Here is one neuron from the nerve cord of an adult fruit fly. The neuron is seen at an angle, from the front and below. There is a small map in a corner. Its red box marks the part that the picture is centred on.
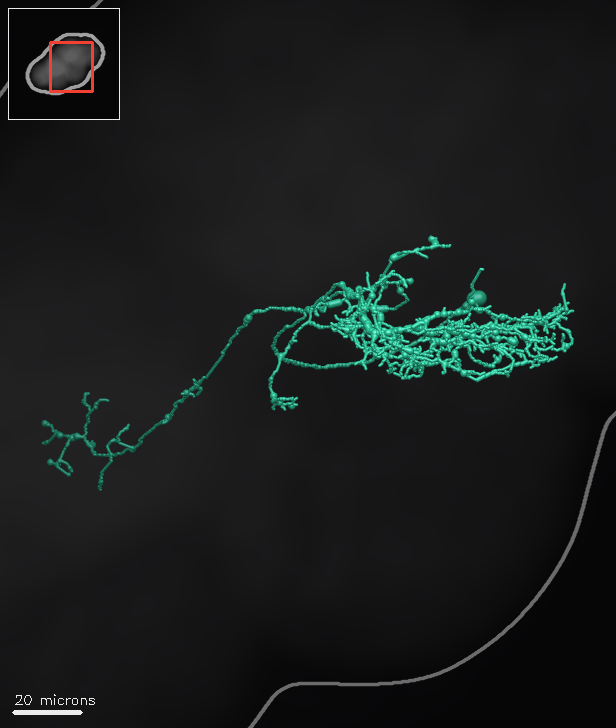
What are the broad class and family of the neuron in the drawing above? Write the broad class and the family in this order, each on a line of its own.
nerve-cord intrinsic neuron
hemilineage 11A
